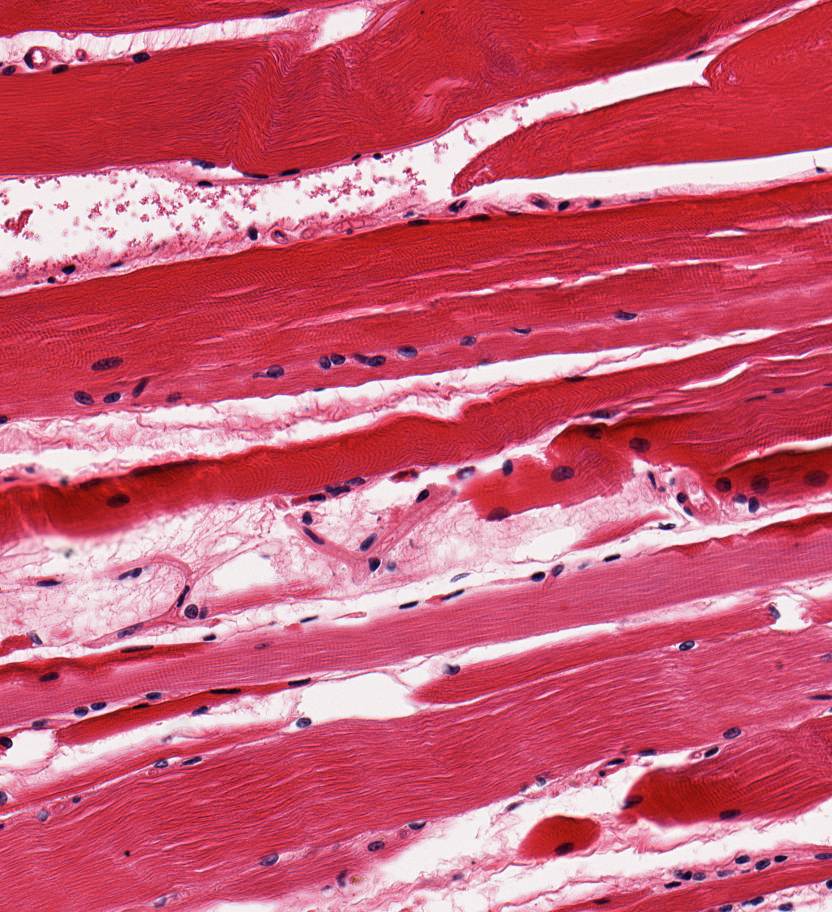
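Skeletal muscle, haematoxylin and eosin: the fibres show fine cross-striations running across their width. Their elongated dark nuclei lie at the fibre edges, not in the centres. Between fibres is loose, pale pink connective tissue with scattered small spindle-shaped nuclei, widest at middle left. Upper left: scattered red blood cells in a pale space between fibres.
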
